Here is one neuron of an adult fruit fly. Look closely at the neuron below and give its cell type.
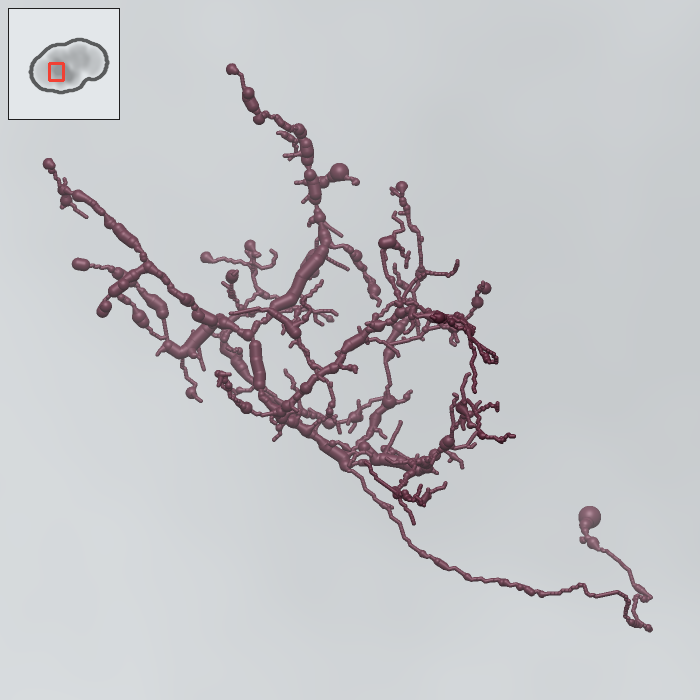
IN13B046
